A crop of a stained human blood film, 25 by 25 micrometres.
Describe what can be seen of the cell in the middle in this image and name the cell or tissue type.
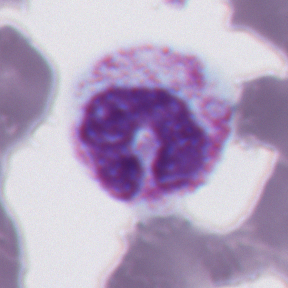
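Starting with the outline: roughly round, though the edge is slightly uneven and looks granular. The nucleus is deeply indented, kidney- or horseshoe-like, and its notch opens toward the bottom. Its chromatin is dark purple and densely clumped. The cytoplasm makes a wider band above the nucleus than below it. This one is a segmented neutrophil.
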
